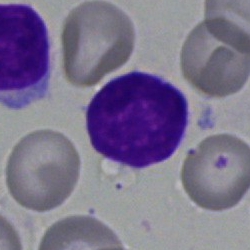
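Lymphocyte in a stained human bone marrow smear, the cell in the middle of the field. Its outline is roughly round, with a few slightly flattened sides. The nucleus fills almost the whole cell, so no clear rim of cytoplasm is left. Deep purple chromatin is broken by scattered small paler patches. No granules can be seen over the cell.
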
